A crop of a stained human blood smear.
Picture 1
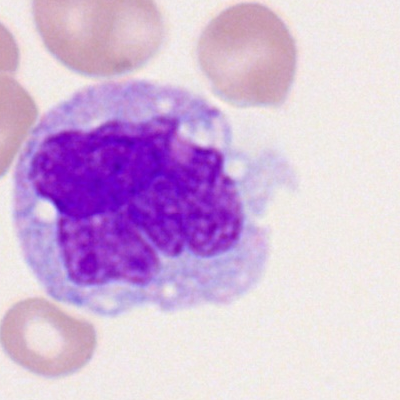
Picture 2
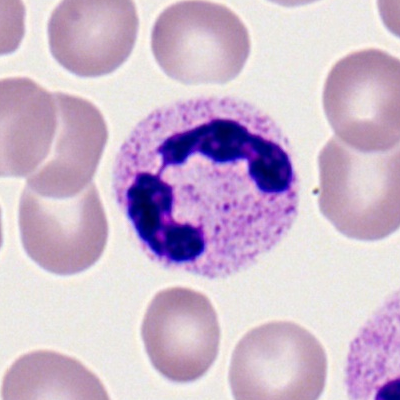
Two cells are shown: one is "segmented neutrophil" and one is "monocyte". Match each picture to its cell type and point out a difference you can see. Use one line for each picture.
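Picture 1 is a monocyte. Several small clear vacuoles are scattered in the cytoplasm.
Picture 2 is a segmented neutrophil. No vacuoles are seen in the cytoplasm.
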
